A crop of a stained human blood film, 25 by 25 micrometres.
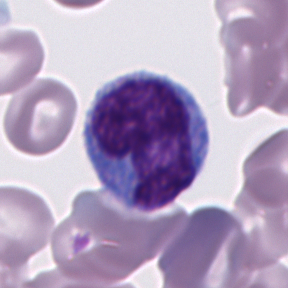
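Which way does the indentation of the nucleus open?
Toward the lower left of the cell.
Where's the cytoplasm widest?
Right in that notch at the lower left of the nucleus.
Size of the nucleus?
About 11 by 9 micrometres.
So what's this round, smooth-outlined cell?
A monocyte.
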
